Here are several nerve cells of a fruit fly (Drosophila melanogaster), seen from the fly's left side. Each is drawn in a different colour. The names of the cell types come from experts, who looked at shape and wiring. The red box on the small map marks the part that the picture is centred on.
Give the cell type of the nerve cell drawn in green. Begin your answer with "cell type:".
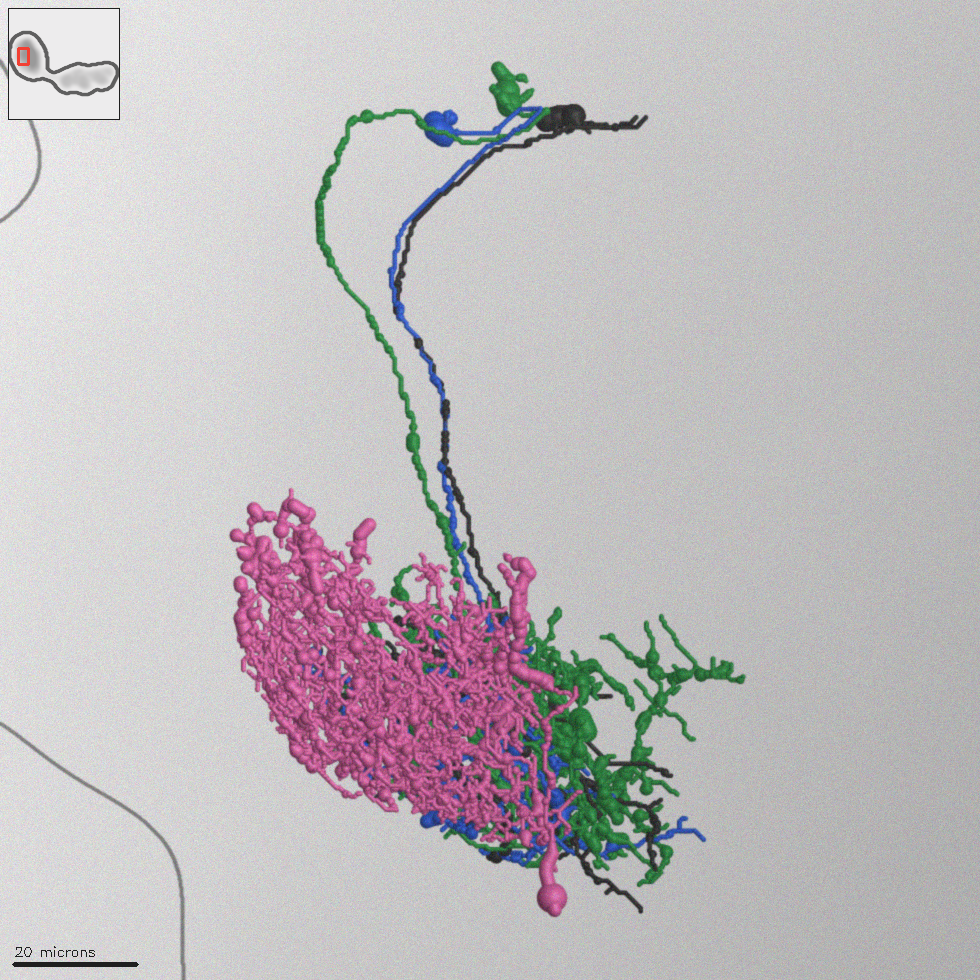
cell type: AVLP420_b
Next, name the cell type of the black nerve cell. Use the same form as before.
cell type: CB1682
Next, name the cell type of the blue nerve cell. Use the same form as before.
cell type: AVLP424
